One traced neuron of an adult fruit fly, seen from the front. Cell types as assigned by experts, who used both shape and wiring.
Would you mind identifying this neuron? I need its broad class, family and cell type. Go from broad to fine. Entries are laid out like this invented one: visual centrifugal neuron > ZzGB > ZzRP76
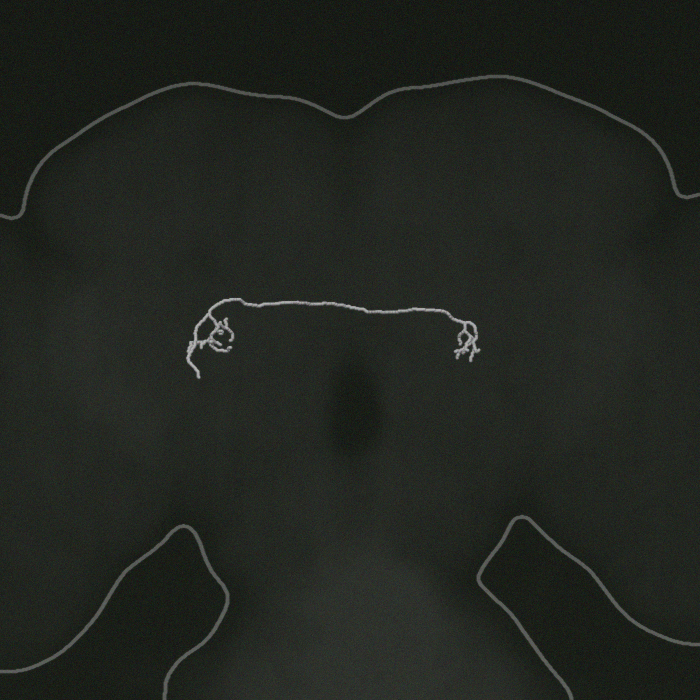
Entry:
sensory neuron entering the brain > class olfactory > ORN_DL2v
